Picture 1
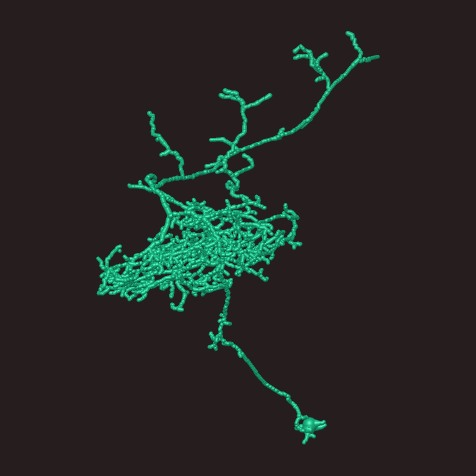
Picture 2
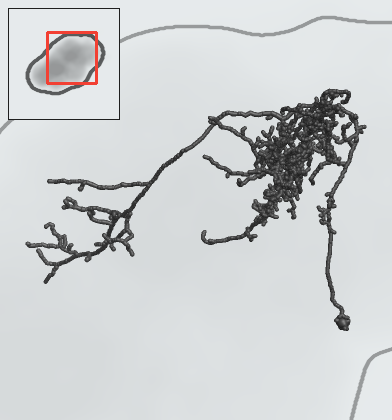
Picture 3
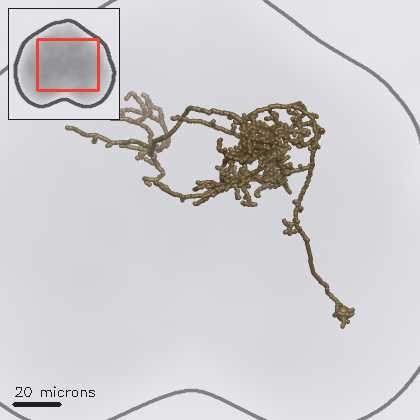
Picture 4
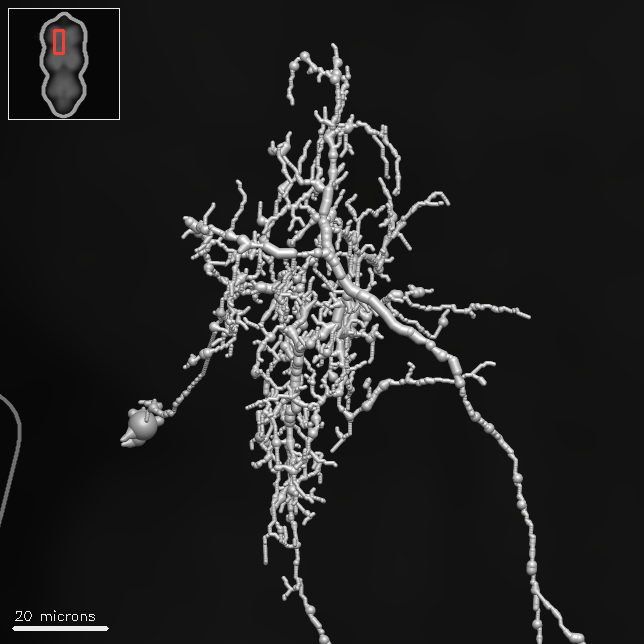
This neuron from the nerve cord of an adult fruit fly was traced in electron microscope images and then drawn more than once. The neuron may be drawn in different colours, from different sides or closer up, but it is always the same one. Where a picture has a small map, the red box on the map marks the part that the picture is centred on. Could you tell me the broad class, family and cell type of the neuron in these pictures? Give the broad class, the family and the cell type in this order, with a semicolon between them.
nerve-cord intrinsic neuron; hemilineage 06A; IN06A024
